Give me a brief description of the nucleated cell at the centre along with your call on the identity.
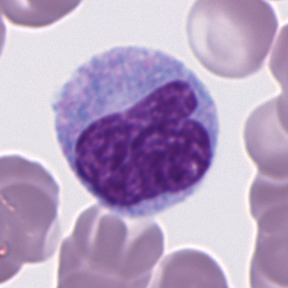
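Notice how round and smooth the outline of this cell is. Now follow the nucleus: it folds over on itself into overlapping lobes, and you won't find any nucleoli in it. Then look at the cytoplasm, which is dusted with fine pinkish-purple granules. This cell is a monocyte.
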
